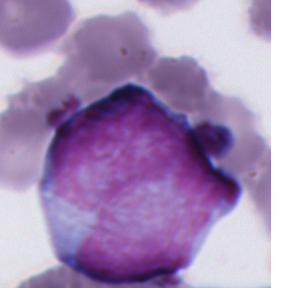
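Myeloblast, the middle cell in a stained peripheral blood smear. Angular, polygonal outline with several fairly straight edges; the nucleus fills most of the cell. Scant pale blue-grey cytoplasm is widest as a crescent at lower left. Two small dark purple knobs protrude from the upper margin, one left and one right.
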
